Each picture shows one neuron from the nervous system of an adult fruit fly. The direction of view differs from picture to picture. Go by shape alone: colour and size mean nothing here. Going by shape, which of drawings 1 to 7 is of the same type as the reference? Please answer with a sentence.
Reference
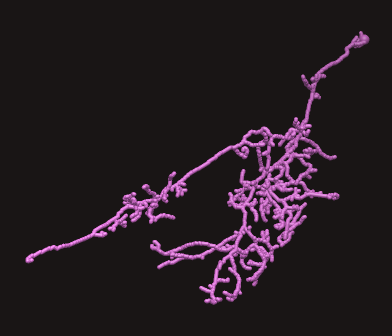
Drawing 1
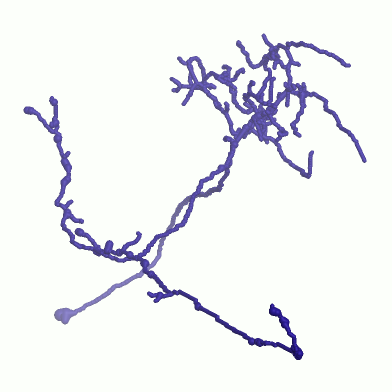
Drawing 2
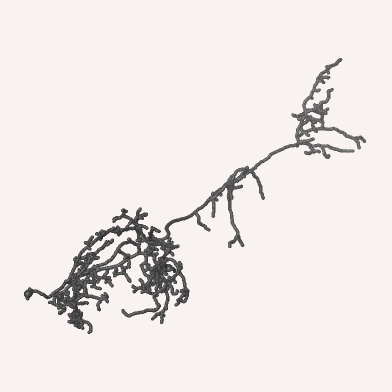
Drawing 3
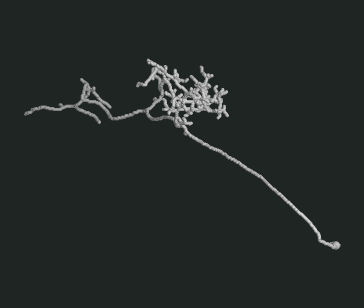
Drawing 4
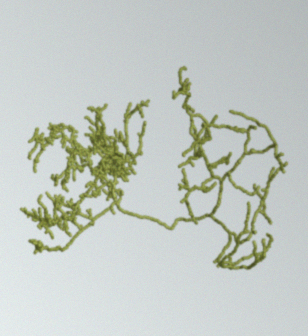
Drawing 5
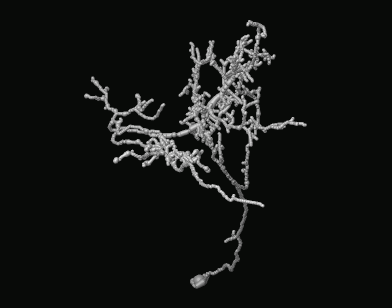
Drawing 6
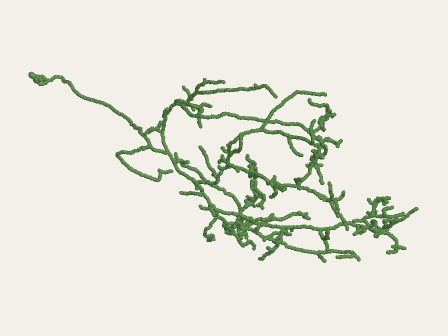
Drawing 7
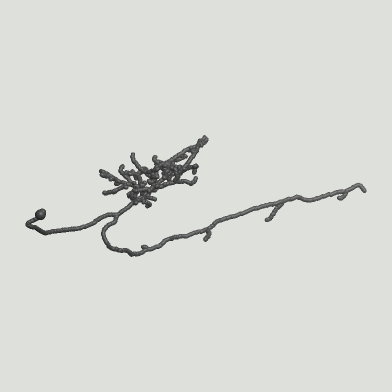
Drawing 5 is of the same cell type.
